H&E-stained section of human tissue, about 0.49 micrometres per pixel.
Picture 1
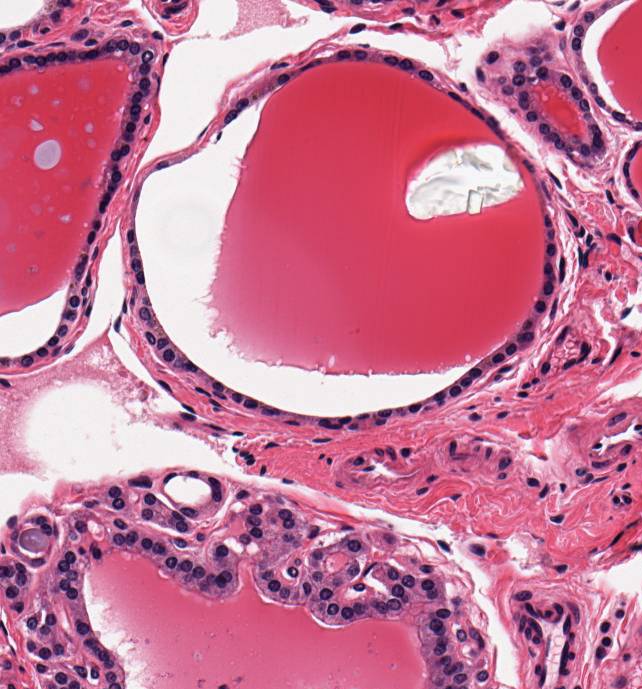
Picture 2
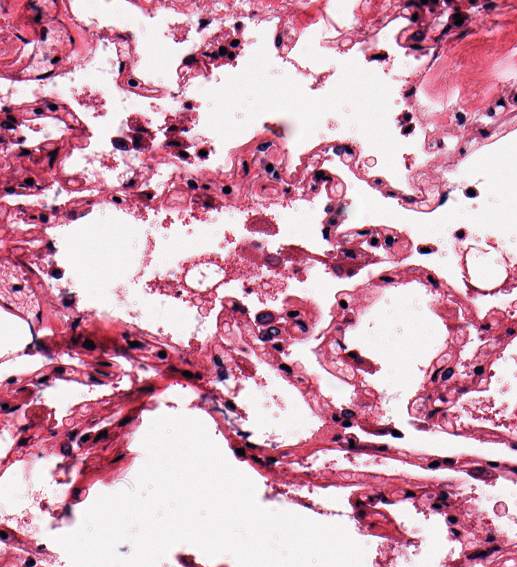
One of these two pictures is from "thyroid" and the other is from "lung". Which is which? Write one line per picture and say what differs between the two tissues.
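Picture 1 shows tissue from the thyroid. The field is made up of closed rounded follicles of varying size, with the largest one in the upper centre.
Picture 2 shows tissue from the lung. No glands are present in the field.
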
